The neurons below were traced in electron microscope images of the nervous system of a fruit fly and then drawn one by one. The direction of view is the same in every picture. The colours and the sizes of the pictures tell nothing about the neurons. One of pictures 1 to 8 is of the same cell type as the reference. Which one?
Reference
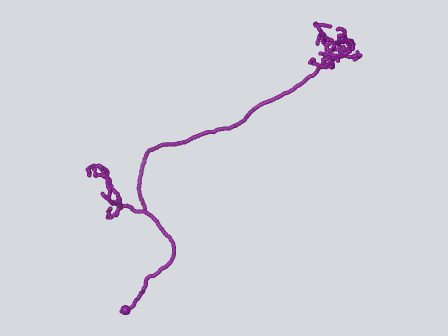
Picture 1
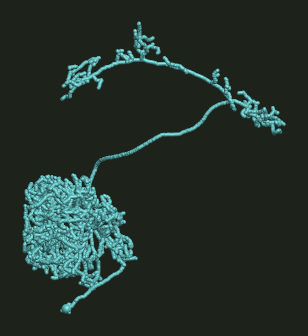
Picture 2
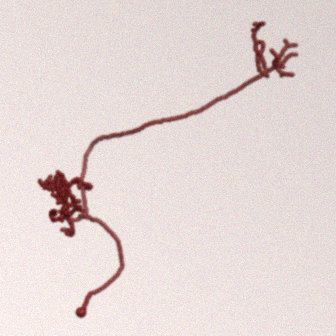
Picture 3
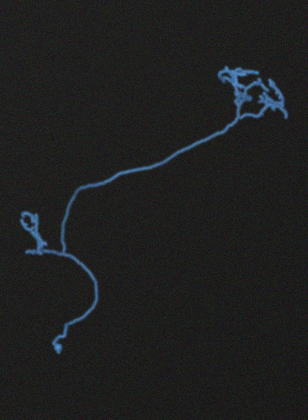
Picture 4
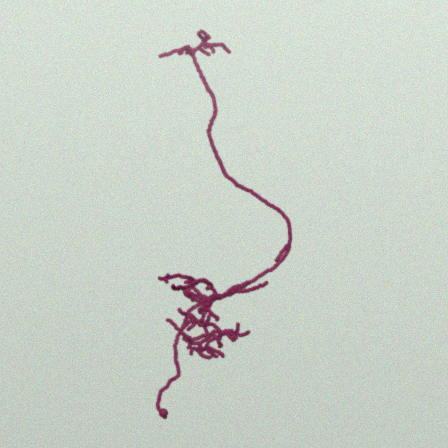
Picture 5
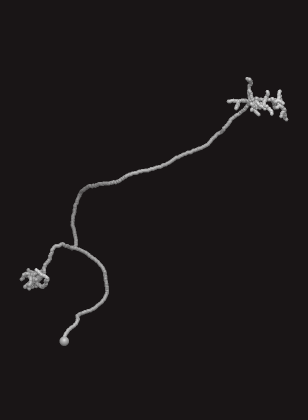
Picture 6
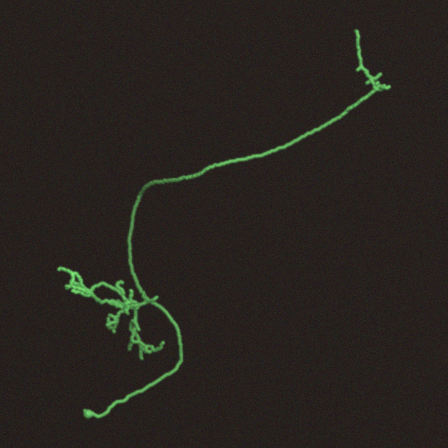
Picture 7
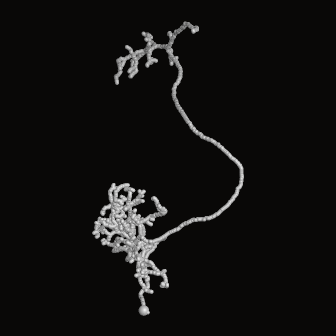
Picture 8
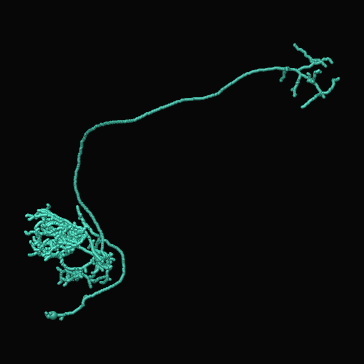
Picture 3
